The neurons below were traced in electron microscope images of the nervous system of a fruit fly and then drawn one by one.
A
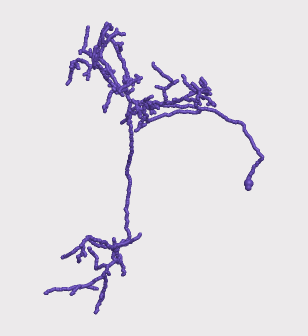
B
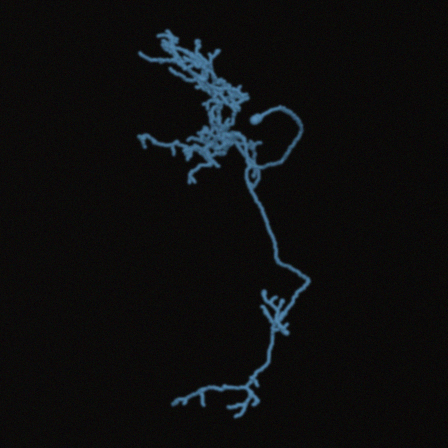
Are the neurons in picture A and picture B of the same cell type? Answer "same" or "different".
different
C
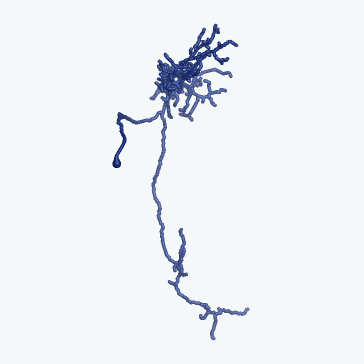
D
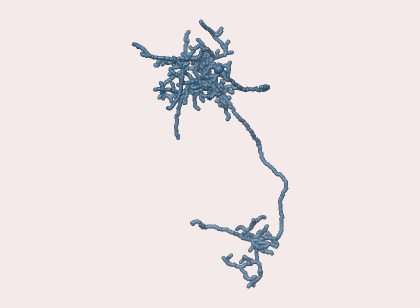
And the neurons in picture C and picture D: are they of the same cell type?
different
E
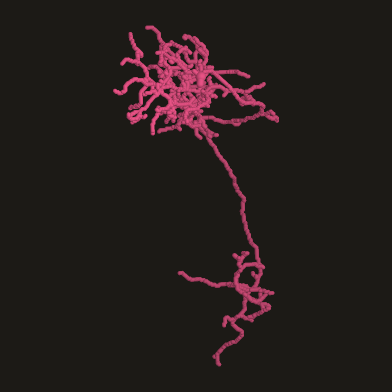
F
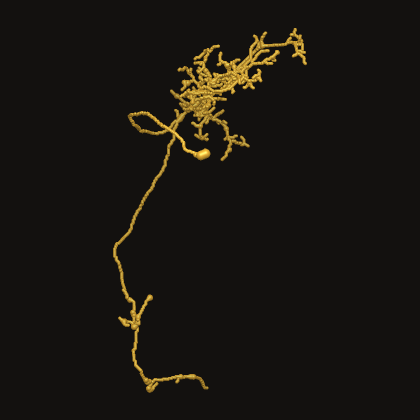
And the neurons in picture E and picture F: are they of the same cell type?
different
